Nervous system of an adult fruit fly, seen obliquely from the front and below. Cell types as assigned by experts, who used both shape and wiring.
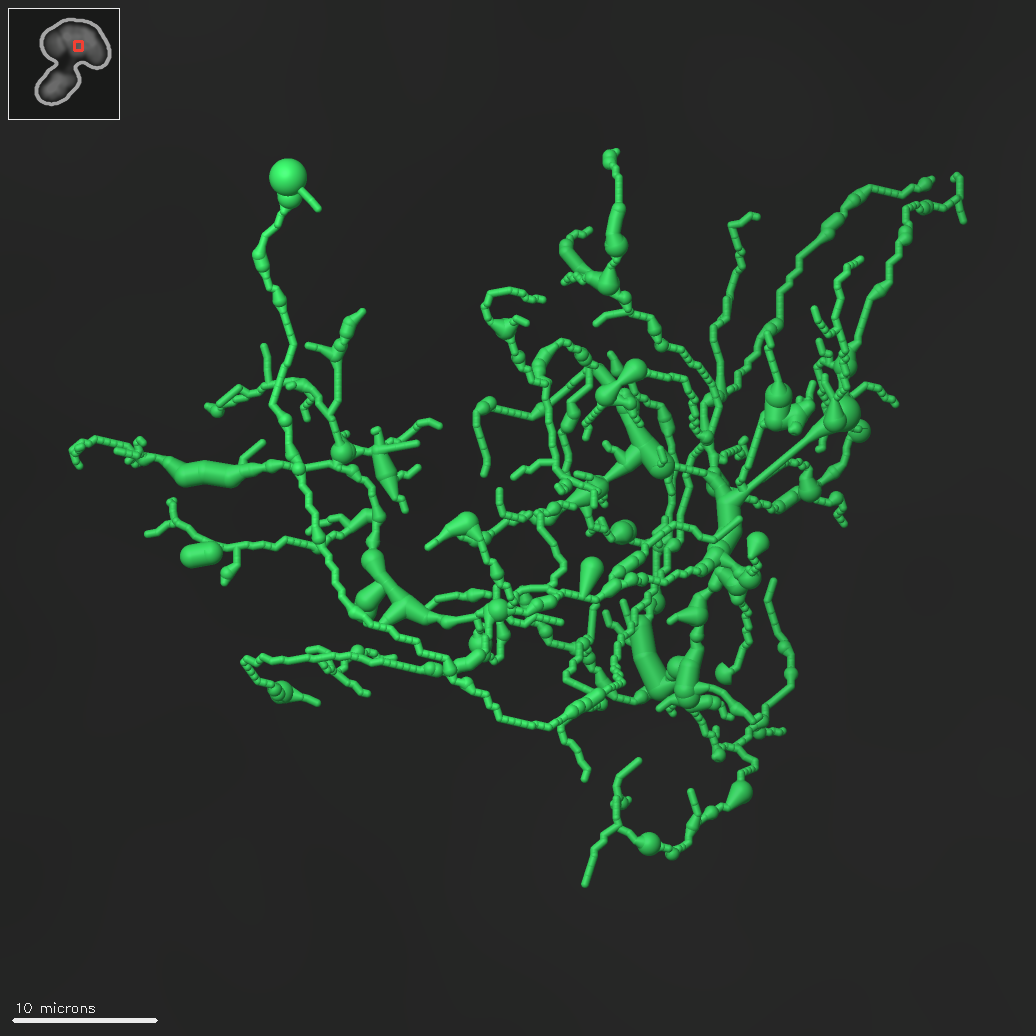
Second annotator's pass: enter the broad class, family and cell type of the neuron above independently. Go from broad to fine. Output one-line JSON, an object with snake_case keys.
{"broad_class": "central-brain intrinsic neuron", "family": "hemilineage TRdm", "cell_type": "GNG379"}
